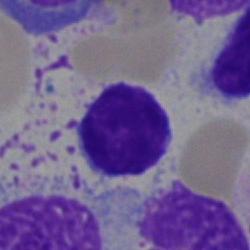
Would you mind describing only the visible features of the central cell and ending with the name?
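Around the nucleus, little or no cytoplasm is visible. Dense chromatin is stained a deep dark purple. Over the cell, no granules are visible, and no vacuoles are seen in it. This central cell is a lymphocyte.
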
